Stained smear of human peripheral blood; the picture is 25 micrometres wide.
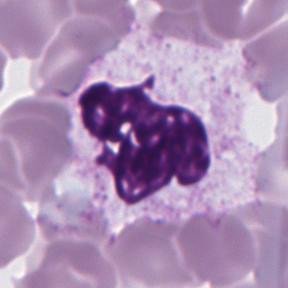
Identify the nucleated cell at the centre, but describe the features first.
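Scattered through the cytoplasm are fine, dust-like purple granules. The nucleus is folded over on itself, its parts overlapping, and I can see no nucleoli. The cytoplasm is wider on the right of the nucleus than on the left. It is a segmented neutrophil.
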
